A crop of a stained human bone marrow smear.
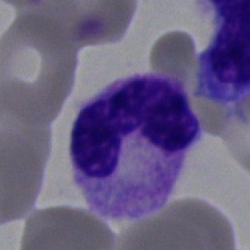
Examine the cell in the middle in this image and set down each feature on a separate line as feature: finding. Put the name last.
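Nucleus: curved, horseshoe-like band, concave side facing downward
Chromatin: dark purple, coarsely clumped
Nucleoli: none visible
Outline: smooth, rounded-oval
Identity: band neutrophil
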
